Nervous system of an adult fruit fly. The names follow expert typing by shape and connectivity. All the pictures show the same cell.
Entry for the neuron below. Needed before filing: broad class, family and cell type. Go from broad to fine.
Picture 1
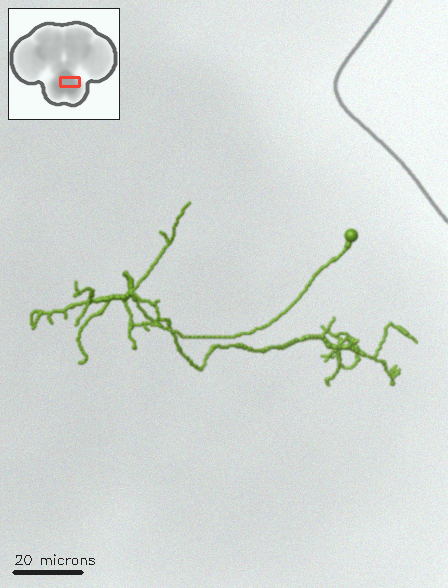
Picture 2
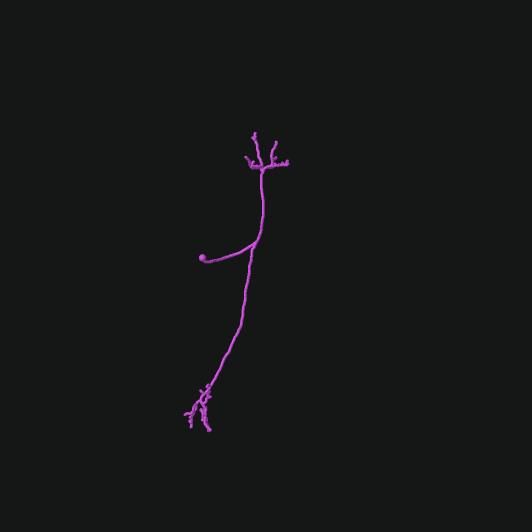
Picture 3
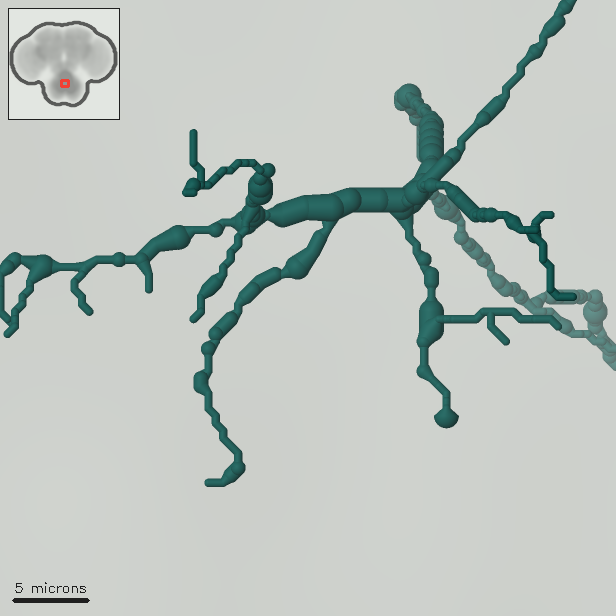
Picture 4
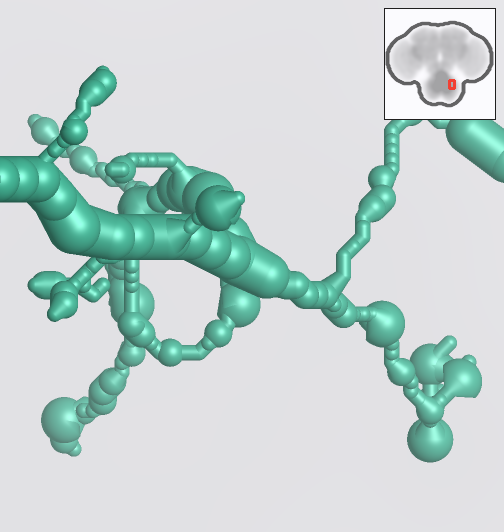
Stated: nerve-cord intrinsic neuron; hemilineage 11A; GFC3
